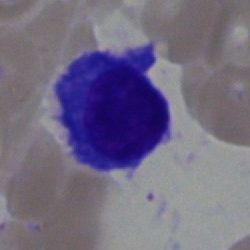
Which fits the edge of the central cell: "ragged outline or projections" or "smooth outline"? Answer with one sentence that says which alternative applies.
There is a ragged or frayed edge, or there are projections, blebs or tags, on this cell.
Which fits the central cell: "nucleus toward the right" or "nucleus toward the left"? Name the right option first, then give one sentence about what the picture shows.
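Nucleus toward the right. The cytoplasm forms a narrow rim that is widest on the left side of the nucleus.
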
